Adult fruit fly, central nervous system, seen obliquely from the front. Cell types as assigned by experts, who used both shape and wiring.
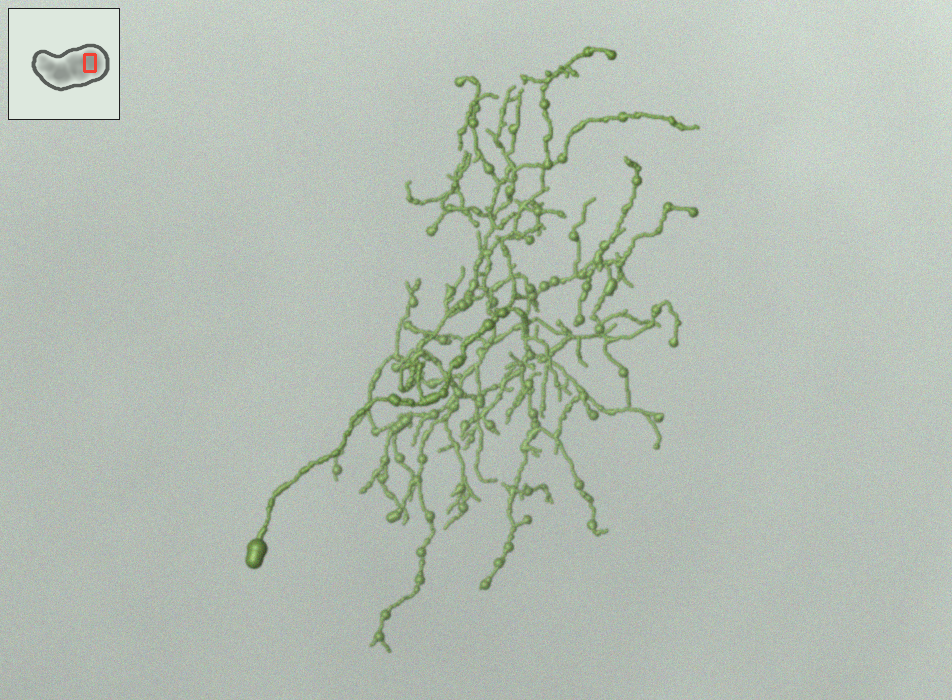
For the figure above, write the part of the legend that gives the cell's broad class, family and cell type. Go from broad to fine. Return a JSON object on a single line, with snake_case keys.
{"broad_class": "optic-lobe intrinsic neuron", "family": "Li", "cell_type": "Li19"}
